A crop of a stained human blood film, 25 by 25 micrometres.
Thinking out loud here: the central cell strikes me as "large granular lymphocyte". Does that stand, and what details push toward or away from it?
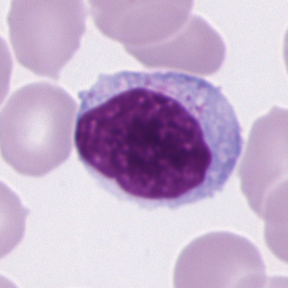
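What settles it are the fine reddish-purple granules scattered through the cytoplasm.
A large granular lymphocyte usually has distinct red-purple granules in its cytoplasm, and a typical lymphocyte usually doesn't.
So yes, large granular lymphocyte fits, and typical lymphocyte doesn't. The cytoplasm itself is pale blue.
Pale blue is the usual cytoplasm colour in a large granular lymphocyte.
The nucleus, oval and about 12 by 9 micrometres, lies toward the lower left of the cell and fills about 60% of its area.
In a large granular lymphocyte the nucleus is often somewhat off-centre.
It's a single mass without lobes, with no nucleoli visible. The whole cell is about 15 by 12 micrometres, rounded with a slightly ruffled edge, and the red cells around it don't overlap it.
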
